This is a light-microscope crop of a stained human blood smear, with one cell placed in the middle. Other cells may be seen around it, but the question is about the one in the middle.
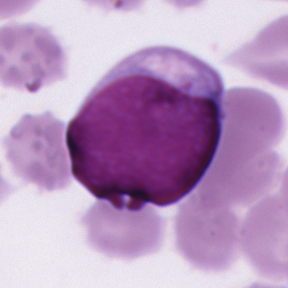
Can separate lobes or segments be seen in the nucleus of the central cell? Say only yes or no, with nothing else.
No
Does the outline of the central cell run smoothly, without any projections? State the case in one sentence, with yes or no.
No, a smooth outline is not present; the cell's edge is rough.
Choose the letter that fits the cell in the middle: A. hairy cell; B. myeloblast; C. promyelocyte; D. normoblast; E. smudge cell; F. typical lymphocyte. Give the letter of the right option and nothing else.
B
